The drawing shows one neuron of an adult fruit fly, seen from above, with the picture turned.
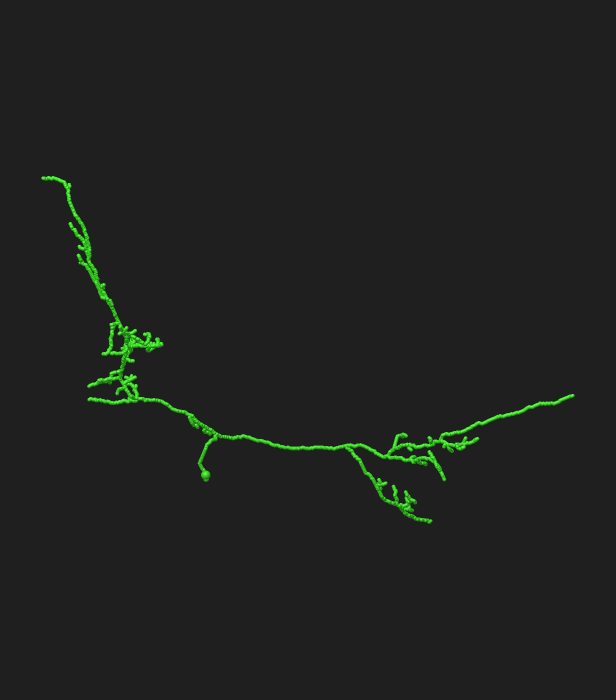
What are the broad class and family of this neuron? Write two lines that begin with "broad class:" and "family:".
broad class: central-brain intrinsic neuron
family: hemilineage DM1_dorsal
